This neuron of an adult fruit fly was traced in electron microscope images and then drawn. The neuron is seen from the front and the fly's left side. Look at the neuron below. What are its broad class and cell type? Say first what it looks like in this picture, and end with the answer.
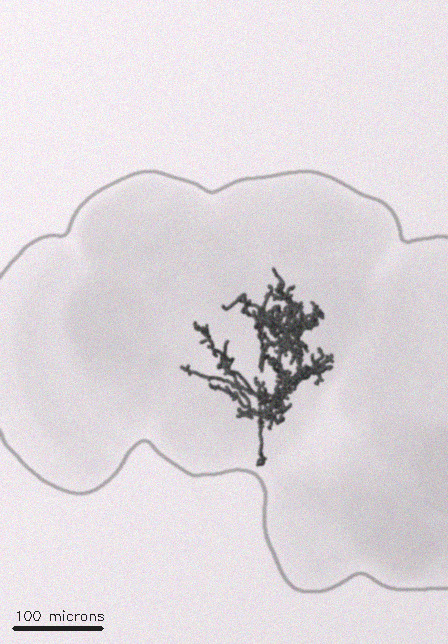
The cell body is at the bottom of the picture. From top to bottom in the picture it spans about 250 microns. It is a central-brain intrinsic neuron. The cell type is PS138.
